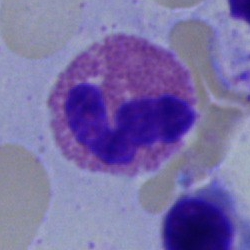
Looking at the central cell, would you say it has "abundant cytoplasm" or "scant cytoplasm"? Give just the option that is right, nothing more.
Abundant cytoplasm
